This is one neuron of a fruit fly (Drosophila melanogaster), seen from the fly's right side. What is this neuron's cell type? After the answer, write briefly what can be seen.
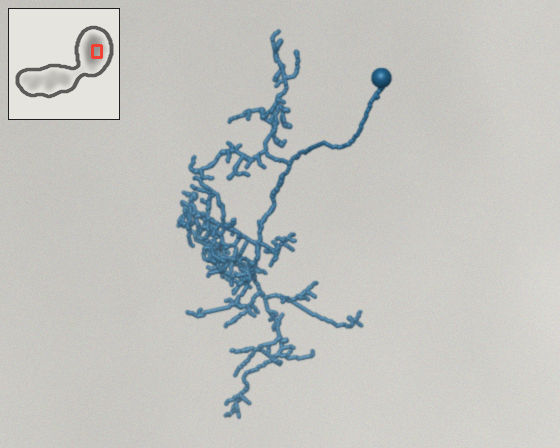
It is of cell type CB1206. It is a central-brain intrinsic neuron. Dozens of branch ends can be seen. As drawn here it is taller than it is wide.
